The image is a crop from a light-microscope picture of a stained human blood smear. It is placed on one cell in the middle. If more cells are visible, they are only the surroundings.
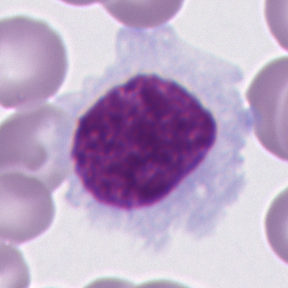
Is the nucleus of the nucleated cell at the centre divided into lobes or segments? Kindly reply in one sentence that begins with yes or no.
No, its nucleus is not lobed but a single compact round, oval or kidney-shaped mass.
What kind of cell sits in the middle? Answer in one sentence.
Classified as a hairy cell is the cell in the middle of this crop.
